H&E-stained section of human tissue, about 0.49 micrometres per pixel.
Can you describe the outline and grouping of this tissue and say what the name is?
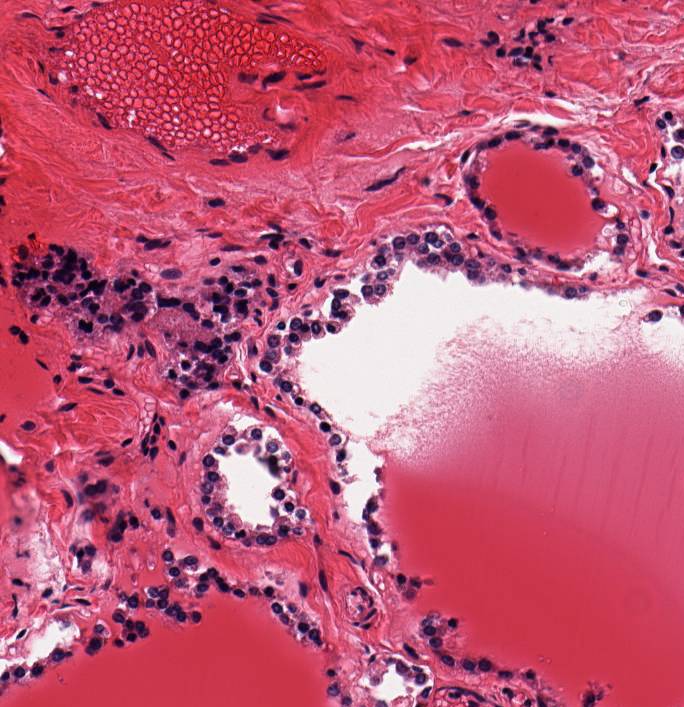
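Lower right and bottom: large pools of homogeneous pink material, cells and stroma between. Upper right: oval unit, single-layer cuboidal lining, filled likewise; nuclei round, dark, fairly uniform in size. Left middle: dense cluster of small cells, dark round nuclei, in stroma. Tissue: thyroid.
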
